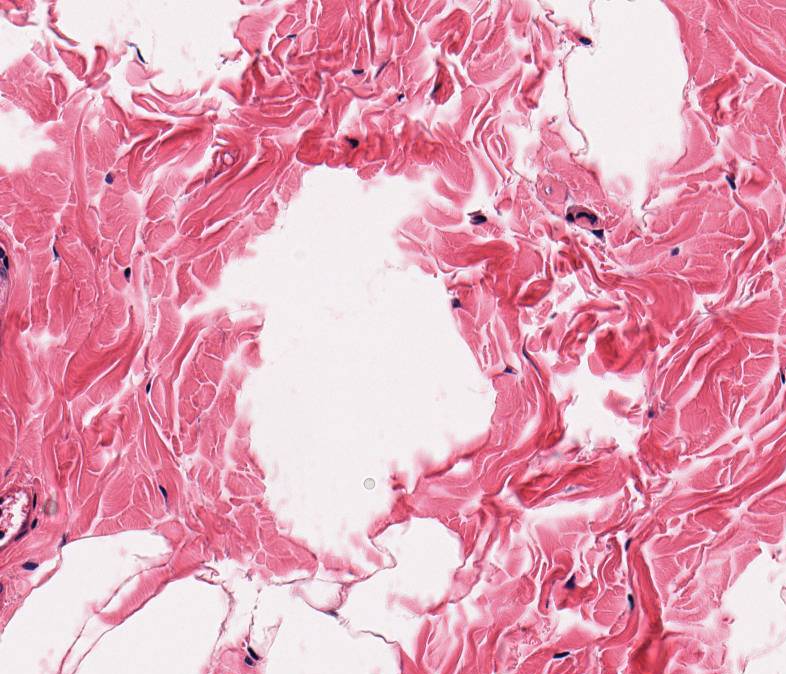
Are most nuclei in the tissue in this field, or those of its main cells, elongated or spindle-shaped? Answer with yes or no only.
Yes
